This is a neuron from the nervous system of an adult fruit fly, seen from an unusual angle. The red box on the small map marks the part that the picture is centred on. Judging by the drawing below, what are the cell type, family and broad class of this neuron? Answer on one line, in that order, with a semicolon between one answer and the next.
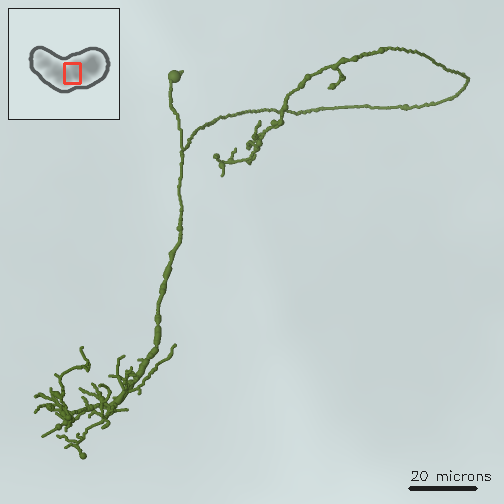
LC6; hemilineage VPNd3; visual projection neuron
